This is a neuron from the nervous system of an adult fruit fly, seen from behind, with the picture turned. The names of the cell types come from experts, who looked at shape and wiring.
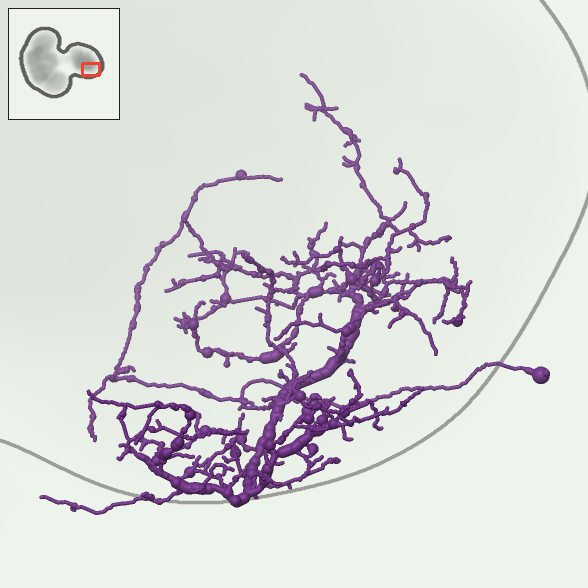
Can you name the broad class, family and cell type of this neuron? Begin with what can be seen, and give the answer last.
As drawn here it is about as wide as it is tall. Its broad class is nerve-cord intrinsic neuron. Its family is hemilineage 16B. Its cell type is IN16B074.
